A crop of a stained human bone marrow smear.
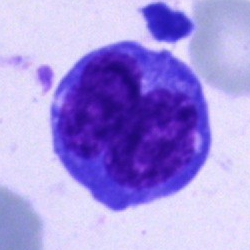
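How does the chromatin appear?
Dark purple and clumped, with lighter patches between the clumps.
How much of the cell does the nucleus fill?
Most of it, leaving a blue rim of cytoplasm that is widest at the bottom and shows no distinct granules.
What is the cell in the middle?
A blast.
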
